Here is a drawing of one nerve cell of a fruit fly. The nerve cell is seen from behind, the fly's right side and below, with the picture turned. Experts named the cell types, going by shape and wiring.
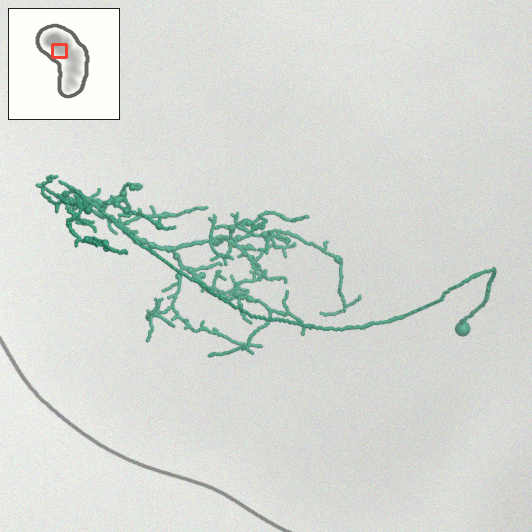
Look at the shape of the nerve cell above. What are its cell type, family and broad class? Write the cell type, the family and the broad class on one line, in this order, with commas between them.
SLP103, hemilineage SIPa1_ventral, central-brain intrinsic neuron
